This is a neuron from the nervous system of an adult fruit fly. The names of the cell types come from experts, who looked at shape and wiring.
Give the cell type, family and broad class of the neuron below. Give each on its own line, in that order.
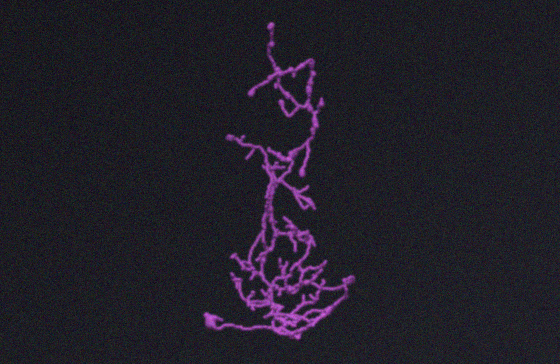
IN01B048_b
hemilineage 01B
nerve-cord intrinsic neuron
